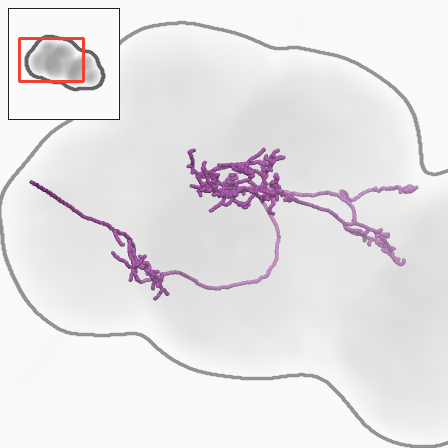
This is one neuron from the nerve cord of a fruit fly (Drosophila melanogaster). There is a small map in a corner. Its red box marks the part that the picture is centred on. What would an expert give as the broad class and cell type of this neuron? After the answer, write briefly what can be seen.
It is an ascending neuron. The cell type is ANXXX200. The picture shows dozens of branch ends. As drawn here it is more than twice as wide as it is tall.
